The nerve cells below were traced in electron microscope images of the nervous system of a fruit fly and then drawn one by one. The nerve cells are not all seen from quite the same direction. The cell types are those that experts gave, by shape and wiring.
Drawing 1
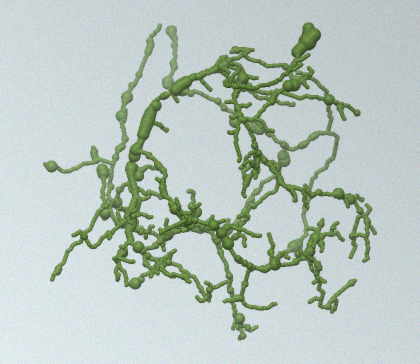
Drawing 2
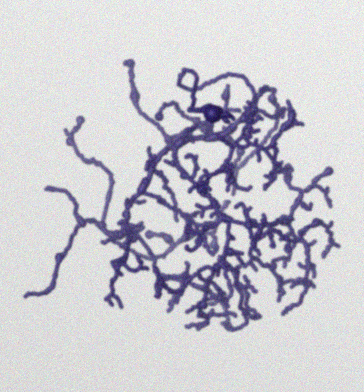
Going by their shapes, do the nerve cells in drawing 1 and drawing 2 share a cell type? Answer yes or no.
yes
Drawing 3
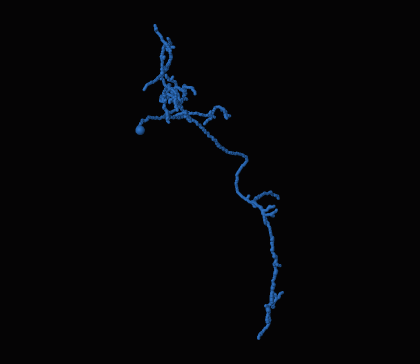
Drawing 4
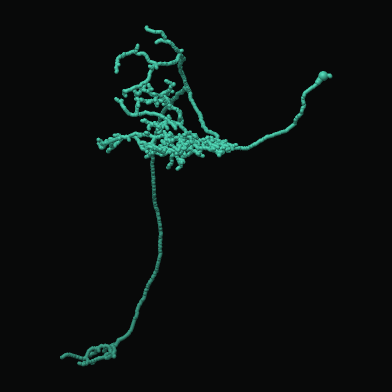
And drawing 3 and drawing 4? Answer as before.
no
